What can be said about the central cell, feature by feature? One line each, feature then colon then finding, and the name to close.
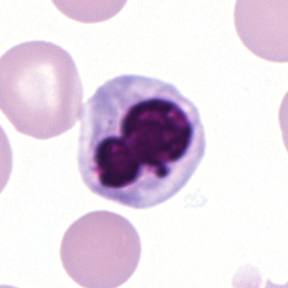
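Lobes: the larger sits upper right, the smaller lower left
Knob: tiny and dark, jutting from the nucleus's lower edge near where the lobes meet
Chromatin: dark purple and clumped, with paler patches in between
Surrounding cytoplasm: a rim on every side of the nucleus
Cell: a normoblast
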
